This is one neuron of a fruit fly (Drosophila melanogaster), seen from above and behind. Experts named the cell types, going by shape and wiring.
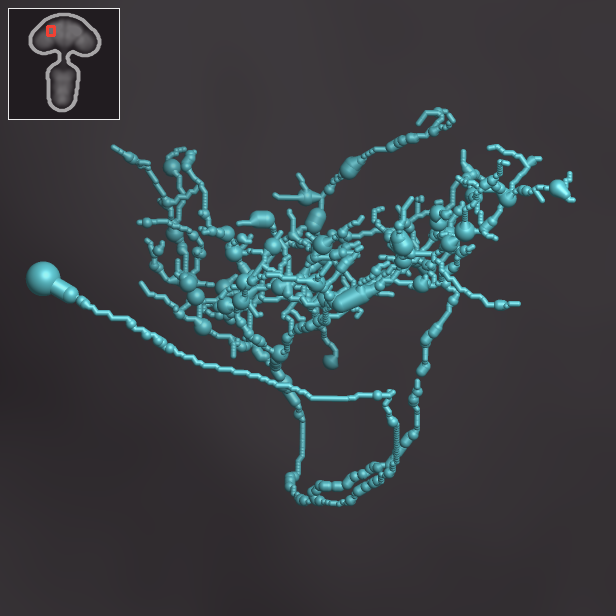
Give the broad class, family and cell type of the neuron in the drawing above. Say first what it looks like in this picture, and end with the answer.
It is in the brain and does not reach the nerve cord. The cell body is on the left of the picture. The picture shows dozens of branch ends. It is a central-brain intrinsic neuron. Its family is hemilineage SLPpl2. The cell type is LHPV6k1.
